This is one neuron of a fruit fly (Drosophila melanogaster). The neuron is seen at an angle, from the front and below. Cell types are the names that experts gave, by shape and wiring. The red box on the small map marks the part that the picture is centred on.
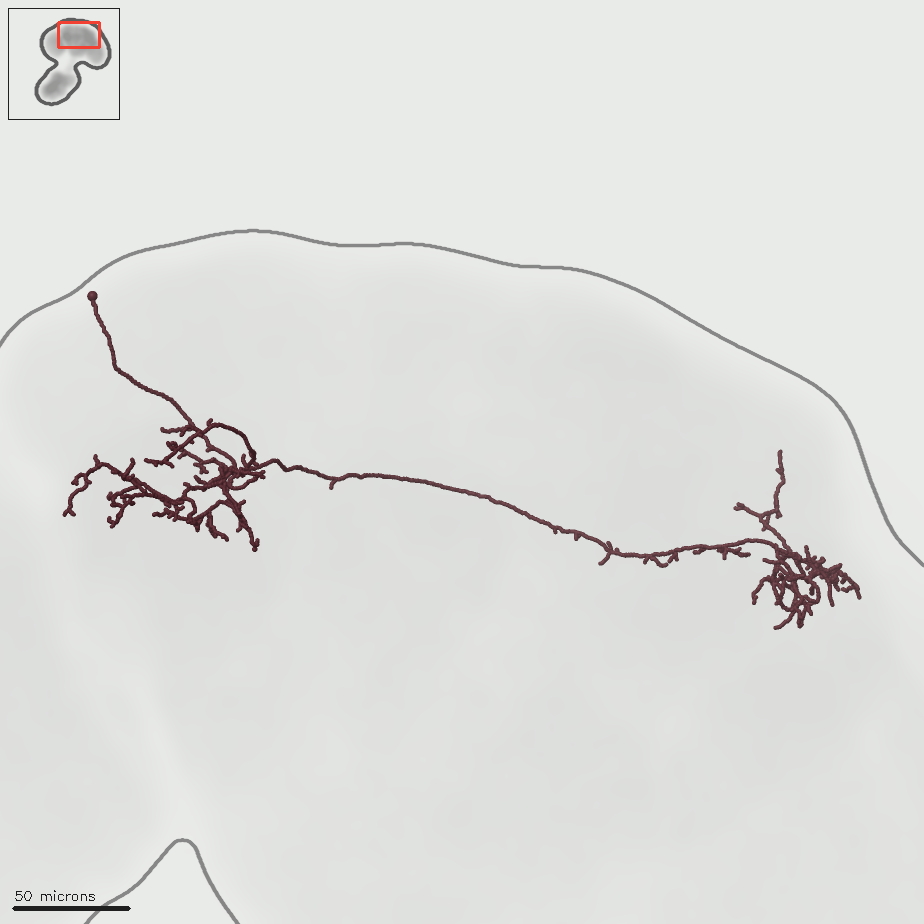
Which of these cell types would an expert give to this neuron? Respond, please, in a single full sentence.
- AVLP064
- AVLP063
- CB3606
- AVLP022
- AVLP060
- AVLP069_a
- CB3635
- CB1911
Cell type CB3606 is what this neuron is.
